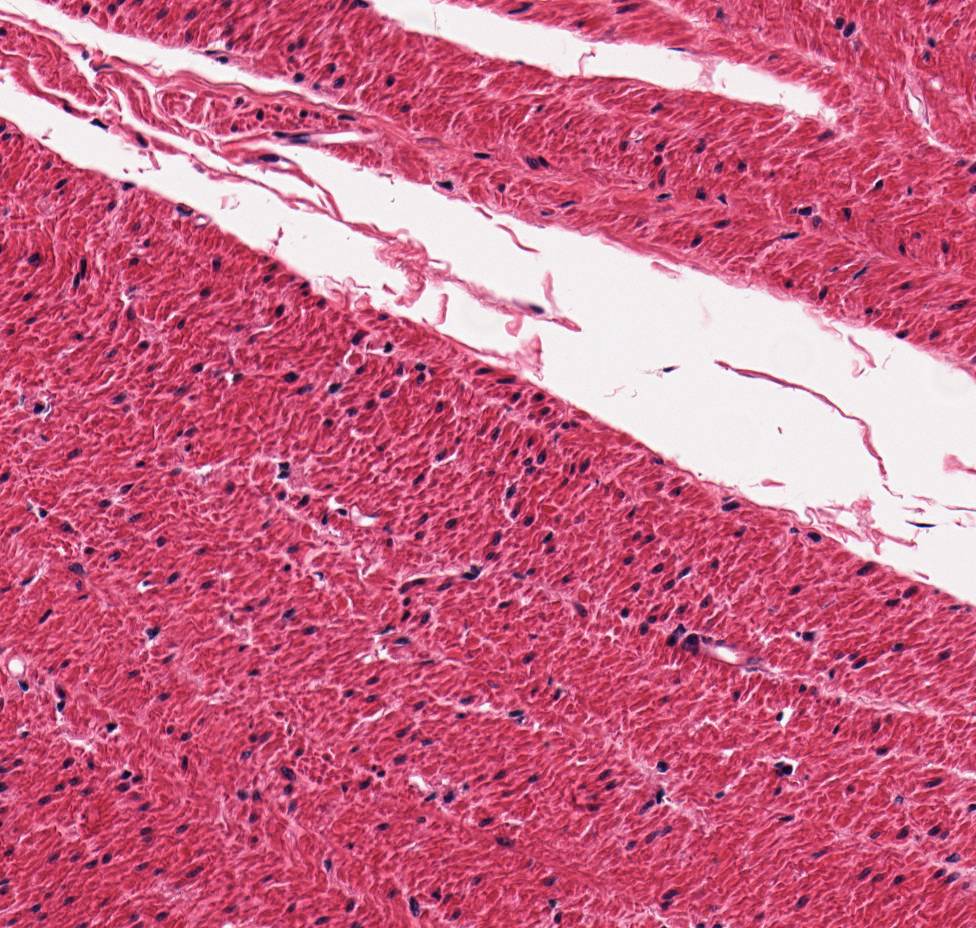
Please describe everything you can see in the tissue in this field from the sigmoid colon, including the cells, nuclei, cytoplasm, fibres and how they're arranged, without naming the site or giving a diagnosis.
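First, the overall pattern: densely packed pink muscle tissue fills the field, split by a long white cleft running from the upper left to the right edge. Second, muscle cytoplasm: a deep, even pink. Third, the nuclei: small, dark, oval to elongated, scattered singly through the muscle. Last, connective tissue: scant, only thin pale wisps between fibres.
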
